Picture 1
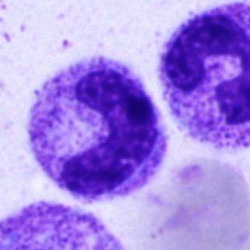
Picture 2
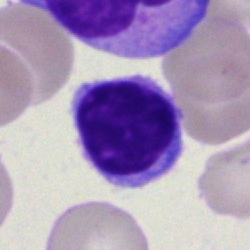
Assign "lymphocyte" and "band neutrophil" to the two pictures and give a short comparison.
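The band neutrophil is in picture 1 and the lymphocyte in picture 2. The band neutrophil has a round outline, whereas the lymphocyte is roughly round with a slightly uneven edge. The band neutrophil's nucleus is deeply indented in a horseshoe shape, its notch opening to the left, and no nucleoli are visible in it.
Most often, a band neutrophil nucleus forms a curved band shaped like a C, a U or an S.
In both cells the chromatin is dark purple; in the band neutrophil it is coarsely clumped, and in the lymphocyte it is dense.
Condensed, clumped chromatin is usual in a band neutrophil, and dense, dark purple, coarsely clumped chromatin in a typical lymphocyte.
The band neutrophil's pale lilac cytoplasm fills the notch of the nucleus, while the lymphocyte's cytoplasm forms a rim that is widest at the lower right and shows no granules.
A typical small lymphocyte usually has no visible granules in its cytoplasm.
Neither cell shows vacuoles in its cytoplasm. Part of another nucleated cell lies at the top edge of picture 2, above the lymphocyte.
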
